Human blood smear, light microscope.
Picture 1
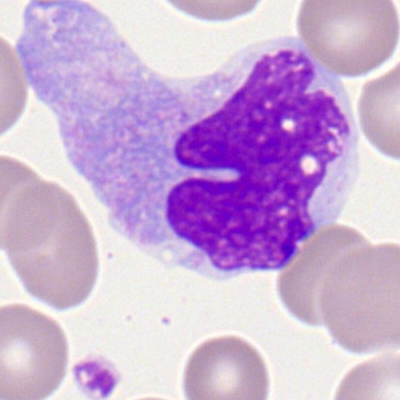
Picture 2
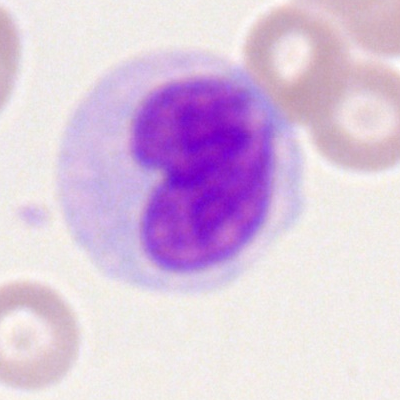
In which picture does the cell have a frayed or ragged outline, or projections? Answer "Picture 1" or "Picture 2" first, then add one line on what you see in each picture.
Picture 1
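What picture 1 shows: The cell outline is irregular, with a broad lobe of cytoplasm stretching toward the upper left.
What picture 2 shows: The cell has a round, smooth outline.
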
